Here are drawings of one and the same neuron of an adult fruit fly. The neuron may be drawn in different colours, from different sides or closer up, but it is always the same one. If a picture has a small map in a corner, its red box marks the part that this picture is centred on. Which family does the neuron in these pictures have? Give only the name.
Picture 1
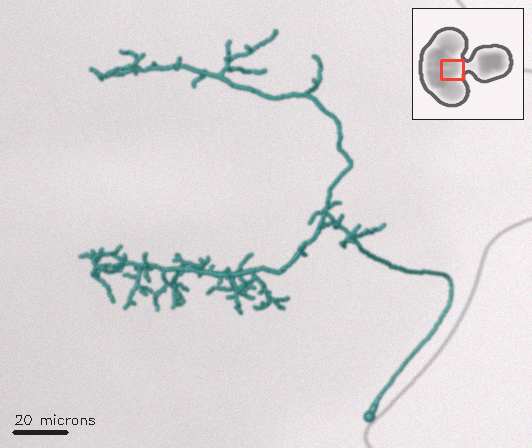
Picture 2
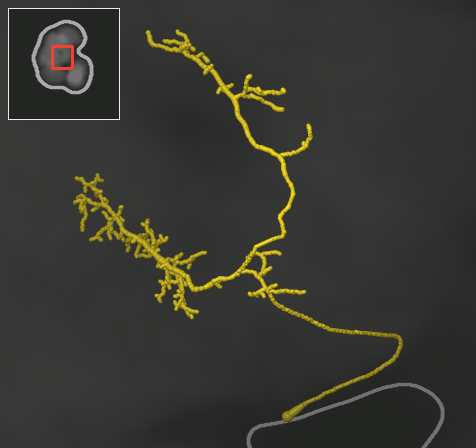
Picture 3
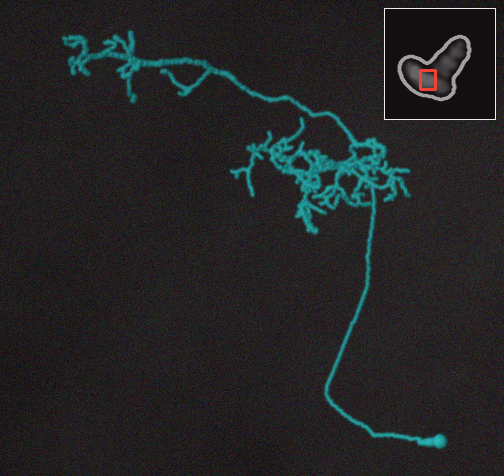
hemilineage LB6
